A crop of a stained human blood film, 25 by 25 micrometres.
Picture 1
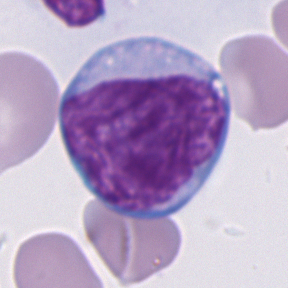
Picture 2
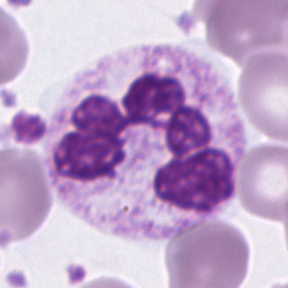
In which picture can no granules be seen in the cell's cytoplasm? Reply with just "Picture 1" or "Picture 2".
Picture 1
